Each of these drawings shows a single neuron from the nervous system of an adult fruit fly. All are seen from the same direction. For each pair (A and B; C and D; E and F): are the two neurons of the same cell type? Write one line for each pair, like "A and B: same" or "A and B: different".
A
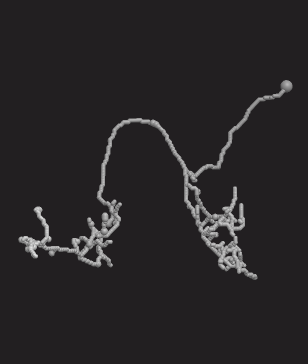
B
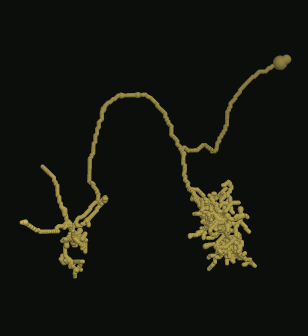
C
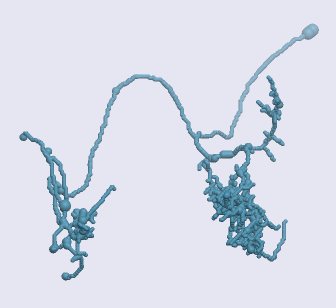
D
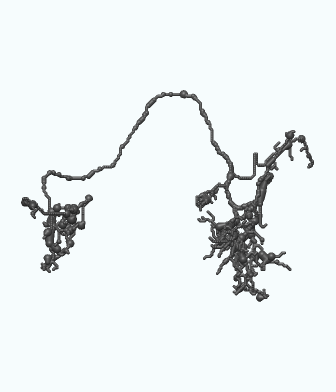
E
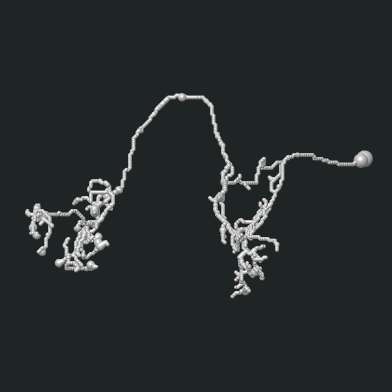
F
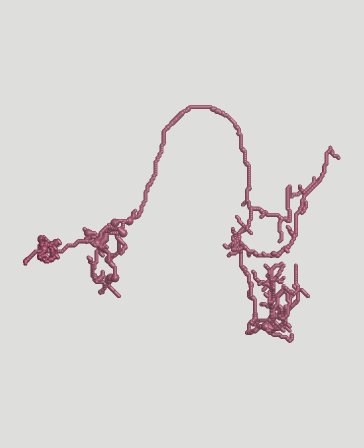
A and B: different
C and D: same
E and F: same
